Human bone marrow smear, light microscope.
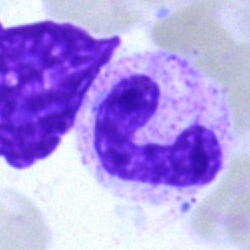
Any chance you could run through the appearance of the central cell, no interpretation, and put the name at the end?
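The nucleus is a single thick curved band, shaped like a C or horseshoe. Its hollow opens toward the upper right. No nucleoli are visible within it. The cell outline is roughly round. This is a band neutrophil.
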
